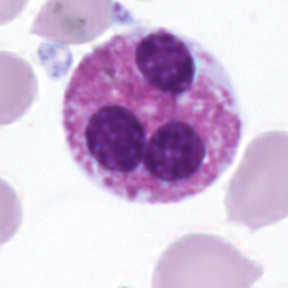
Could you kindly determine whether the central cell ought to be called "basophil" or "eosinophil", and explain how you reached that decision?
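It's an eosinophil.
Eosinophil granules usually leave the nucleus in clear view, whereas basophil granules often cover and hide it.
Here all three nuclear pieces show plainly: two side by side in the lower half, the third above them toward the upper right, each with dense, dark purple chromatin. Otherwise you just see a round, smooth outline and abundant cytoplasm surrounding all the nuclear pieces.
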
